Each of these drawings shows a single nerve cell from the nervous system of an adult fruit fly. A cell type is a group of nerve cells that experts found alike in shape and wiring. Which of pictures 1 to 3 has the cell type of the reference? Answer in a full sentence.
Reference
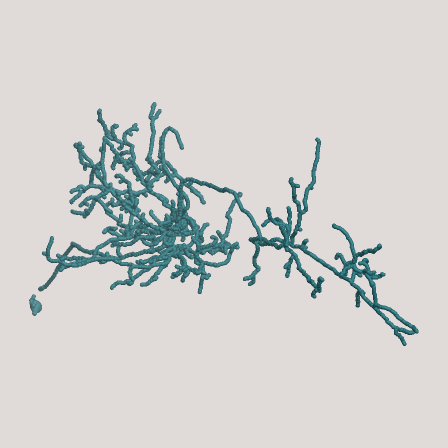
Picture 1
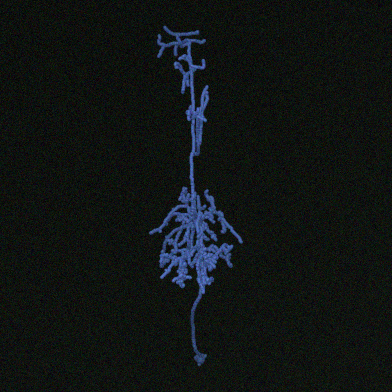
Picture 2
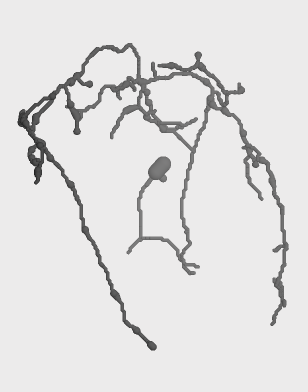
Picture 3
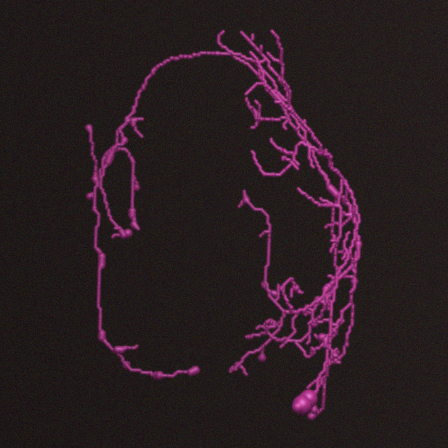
Picture 1 shows a nerve cell of the same cell type.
